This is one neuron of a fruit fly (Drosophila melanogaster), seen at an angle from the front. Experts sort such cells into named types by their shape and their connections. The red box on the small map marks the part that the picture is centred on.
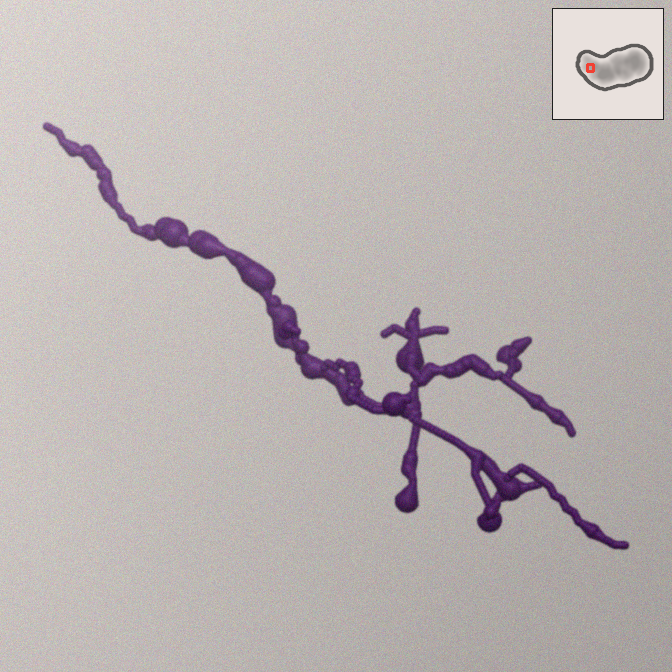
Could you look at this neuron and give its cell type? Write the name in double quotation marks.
"SNta26"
